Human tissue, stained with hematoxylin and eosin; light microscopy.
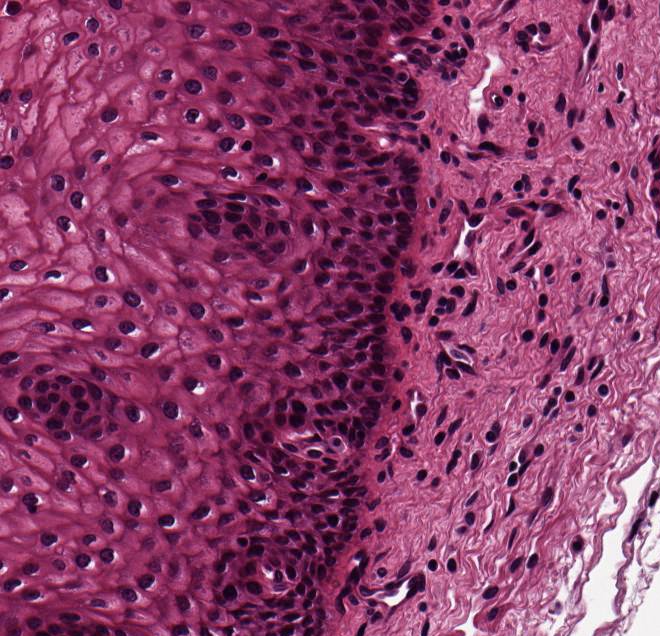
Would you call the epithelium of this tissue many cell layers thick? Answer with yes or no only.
Yes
